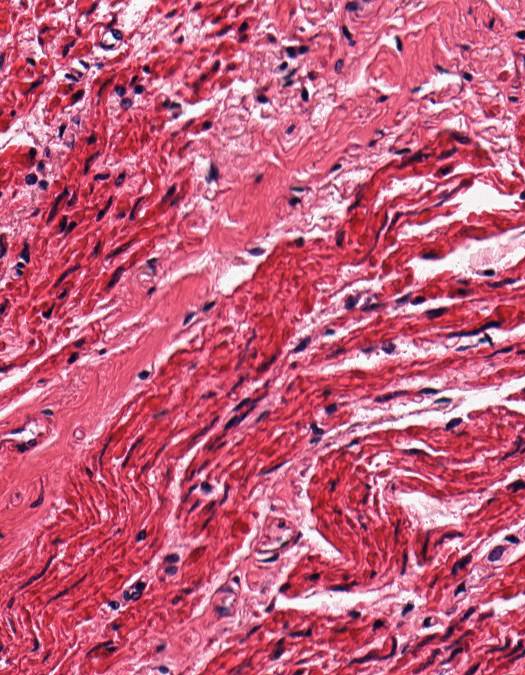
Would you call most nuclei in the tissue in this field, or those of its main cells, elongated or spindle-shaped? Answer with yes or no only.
Yes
